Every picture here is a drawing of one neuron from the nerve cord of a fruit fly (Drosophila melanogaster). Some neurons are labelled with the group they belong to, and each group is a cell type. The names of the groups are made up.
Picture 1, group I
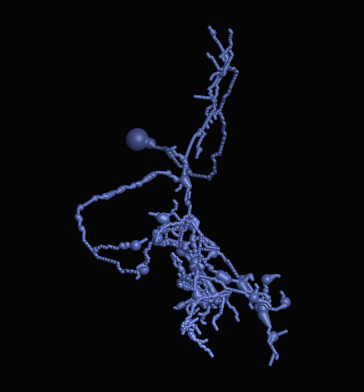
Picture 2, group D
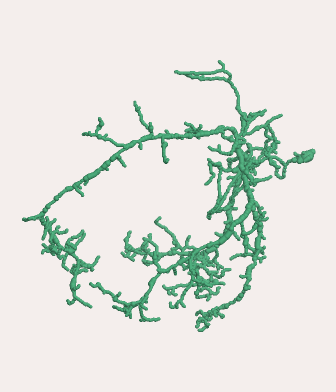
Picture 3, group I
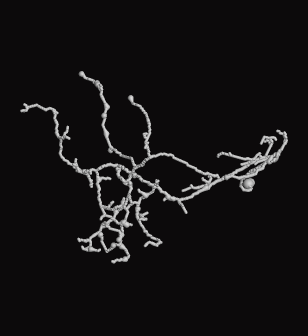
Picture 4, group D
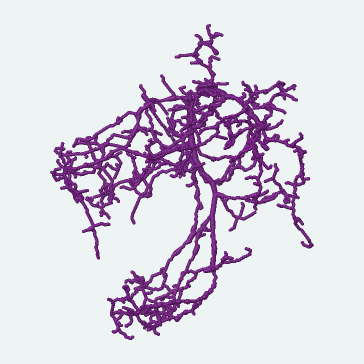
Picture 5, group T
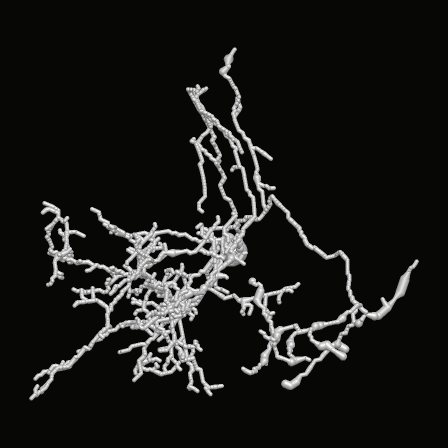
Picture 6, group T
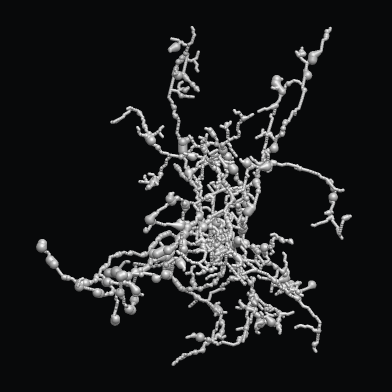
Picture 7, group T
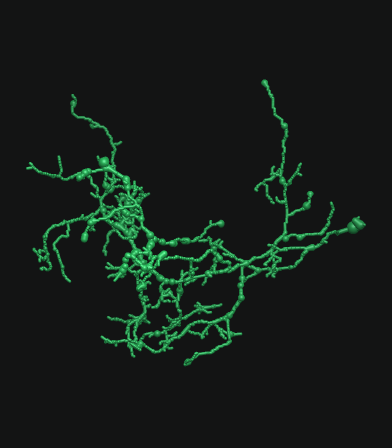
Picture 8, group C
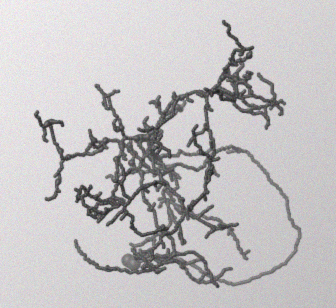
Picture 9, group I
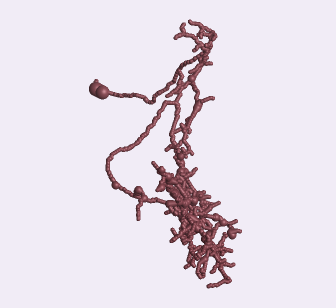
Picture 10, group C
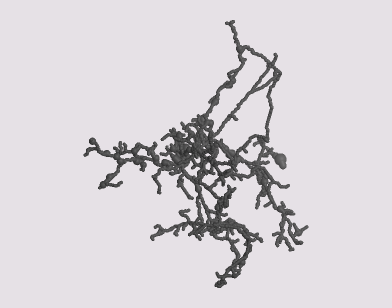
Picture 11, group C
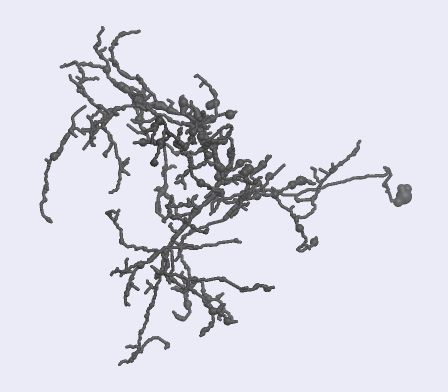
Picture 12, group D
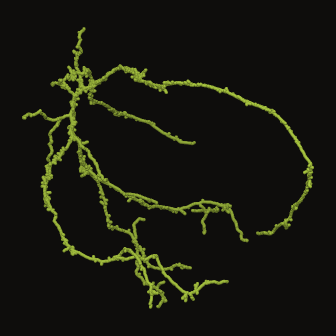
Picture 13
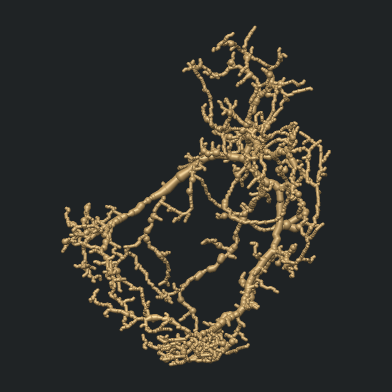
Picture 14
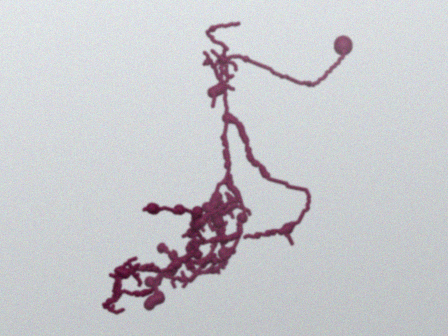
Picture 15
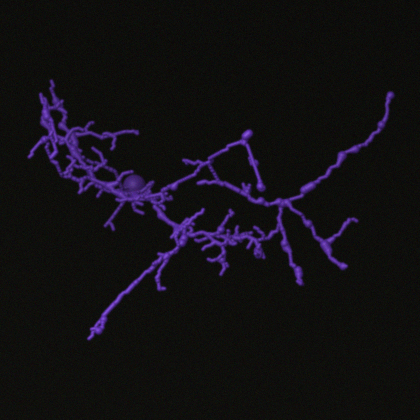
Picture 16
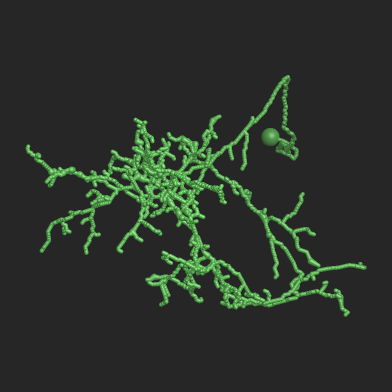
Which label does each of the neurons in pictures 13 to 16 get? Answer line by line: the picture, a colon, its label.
13: group D
14: group I
15: group I
16: group C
